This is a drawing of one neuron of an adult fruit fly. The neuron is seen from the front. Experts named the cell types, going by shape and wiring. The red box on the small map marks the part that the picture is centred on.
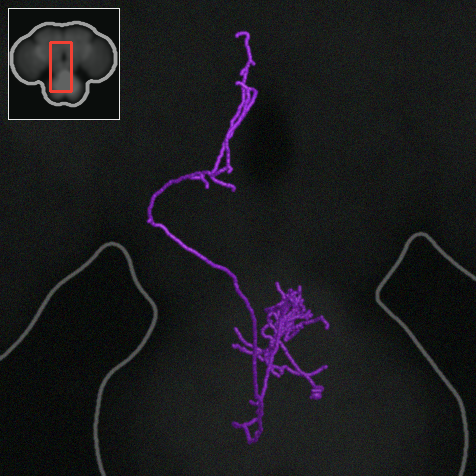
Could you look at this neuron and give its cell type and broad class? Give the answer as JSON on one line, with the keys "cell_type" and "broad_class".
{"cell_type": "ANXXX380", "broad_class": "ascending neuron"}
